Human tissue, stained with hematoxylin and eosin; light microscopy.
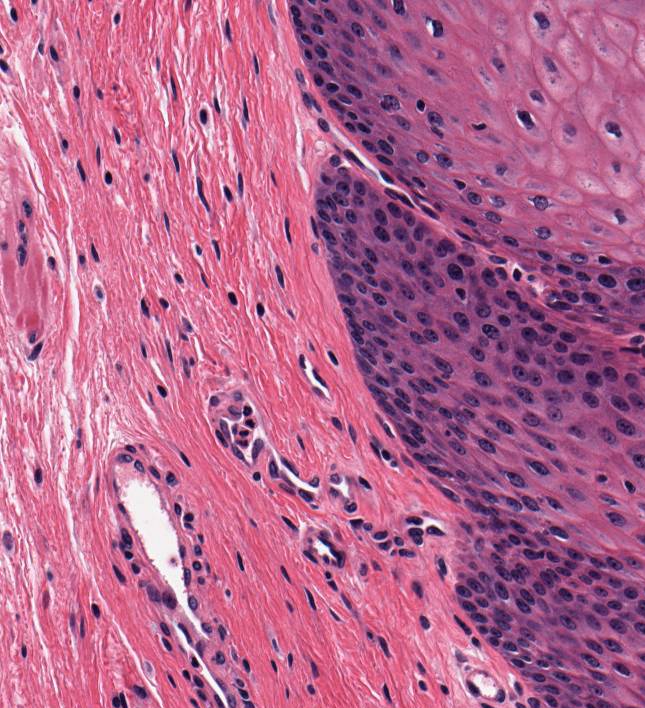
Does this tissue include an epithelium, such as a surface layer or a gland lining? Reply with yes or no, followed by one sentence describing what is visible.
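Yes. Stratified squamous epithelium fills the right part of the field and dense fibrous stroma fills the left part.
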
